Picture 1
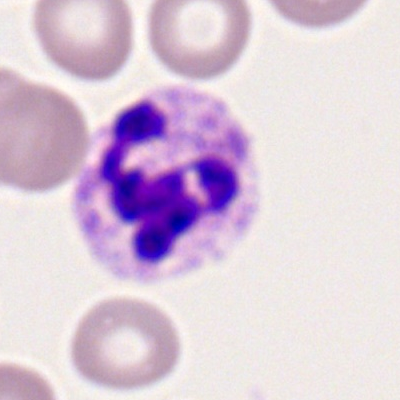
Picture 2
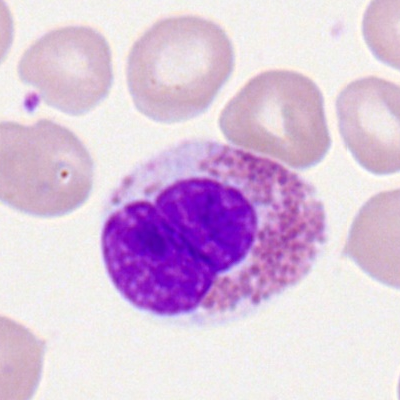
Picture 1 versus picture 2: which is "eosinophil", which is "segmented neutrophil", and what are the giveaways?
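Picture 1 shows the segmented neutrophil, and picture 2 shows the eosinophil. Compare the granules first. In picture 1, fine pinkish-purple granules are spread throughout a plentiful, pale pink cytoplasm. In picture 2, the cytoplasm holds many coarse pink-orange granules, most crowded on the right side of the cell.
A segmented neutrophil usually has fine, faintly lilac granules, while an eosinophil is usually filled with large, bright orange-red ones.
Then look at the chromatin: dense and dark purple in picture 1, dark purple and coarsely clumped in picture 2. The nucleus of the eosinophil sits toward the left side of its cell. The segmented neutrophil, for its part, has a roughly round outline.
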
